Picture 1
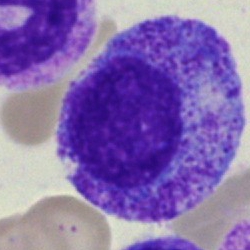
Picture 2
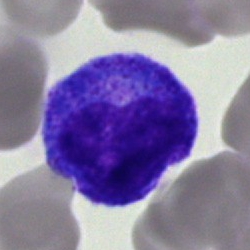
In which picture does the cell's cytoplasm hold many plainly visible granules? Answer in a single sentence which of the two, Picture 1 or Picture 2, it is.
The cell of picture 1 has a cytoplasm rich in visible granules.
